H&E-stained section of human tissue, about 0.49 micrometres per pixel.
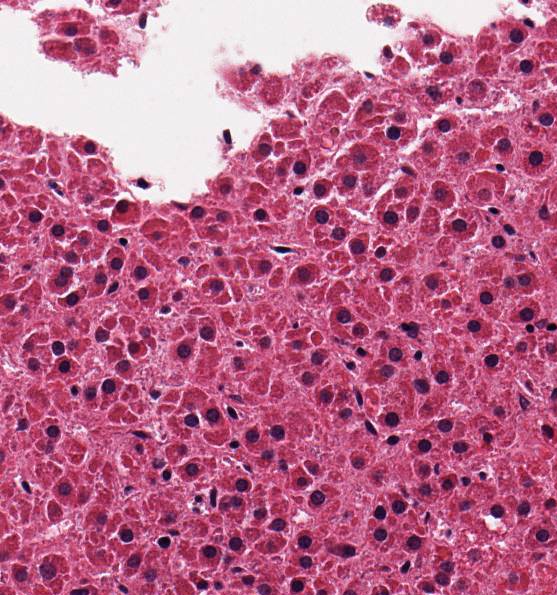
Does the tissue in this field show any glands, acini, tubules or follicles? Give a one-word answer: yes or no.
No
